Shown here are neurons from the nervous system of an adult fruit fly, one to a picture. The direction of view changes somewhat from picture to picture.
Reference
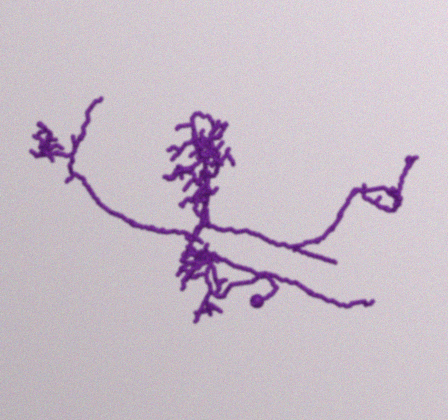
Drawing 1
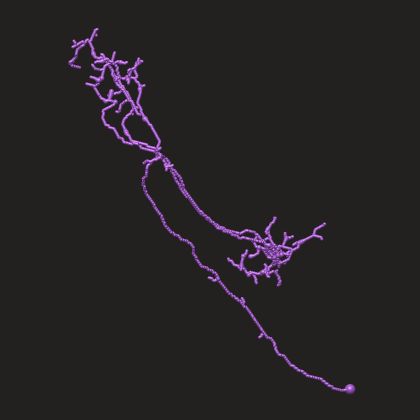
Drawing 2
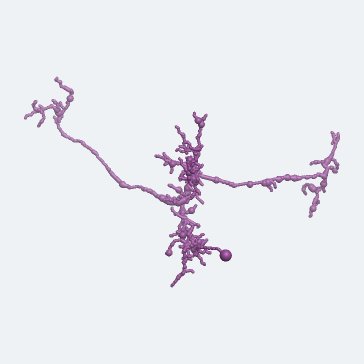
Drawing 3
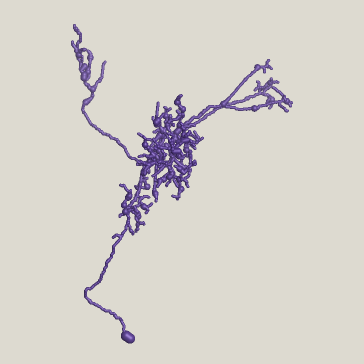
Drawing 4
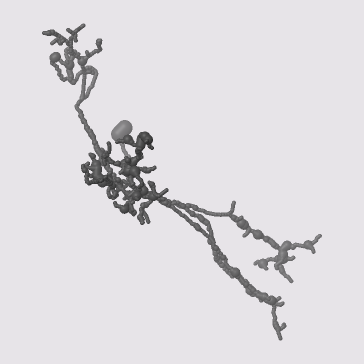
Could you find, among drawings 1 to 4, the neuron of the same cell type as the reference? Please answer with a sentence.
The neuron in drawing 2 is of the same cell type.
